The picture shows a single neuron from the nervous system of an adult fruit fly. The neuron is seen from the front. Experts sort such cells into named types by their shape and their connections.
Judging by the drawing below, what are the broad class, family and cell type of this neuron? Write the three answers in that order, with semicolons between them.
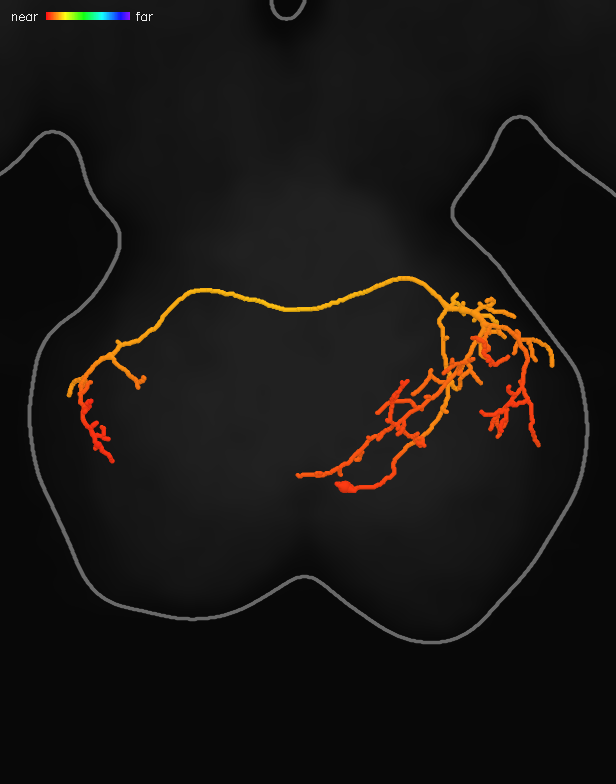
nerve-cord intrinsic neuron; hemilineage 14B; IN14B011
